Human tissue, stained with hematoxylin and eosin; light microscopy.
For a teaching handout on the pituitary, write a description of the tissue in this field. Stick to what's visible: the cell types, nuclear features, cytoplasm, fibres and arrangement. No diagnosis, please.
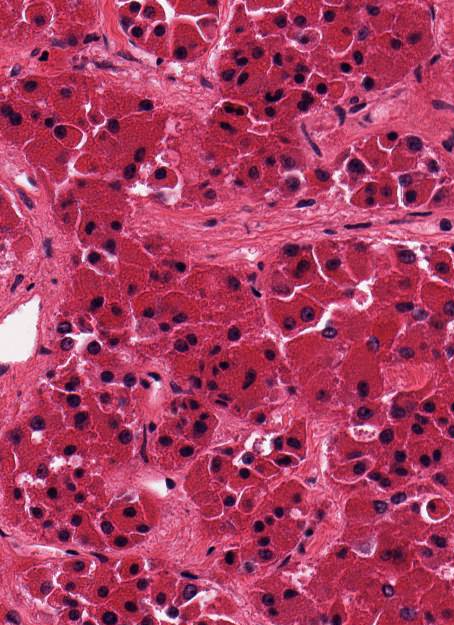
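Nests and cords of large polygonal cells are separated here by thin bands of pink fibrous tissue. These cells have abundant cytoplasm that is deeply eosinophilic and finely granular. Within the bands, elongated, dark, spindle-shaped nuclei lie along the length of the band. At the left edge, near the middle, is a small empty clear space.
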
